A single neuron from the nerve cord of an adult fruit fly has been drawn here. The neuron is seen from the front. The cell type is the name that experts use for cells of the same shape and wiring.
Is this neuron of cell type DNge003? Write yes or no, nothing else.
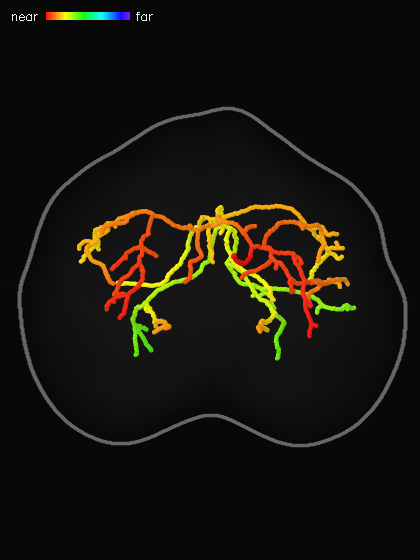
yes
